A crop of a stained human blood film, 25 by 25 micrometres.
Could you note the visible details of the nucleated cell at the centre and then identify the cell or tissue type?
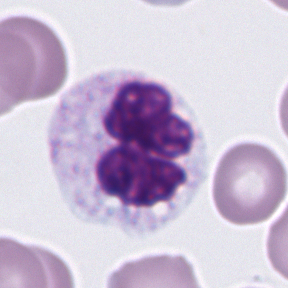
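Look how much cytoplasm there is here: it's pale lilac-pink and carries fine pinkish-violet granules. The nucleus sits off-centre toward the right, and just below it are a few small clear vacuoles. This one's a segmented neutrophil.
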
